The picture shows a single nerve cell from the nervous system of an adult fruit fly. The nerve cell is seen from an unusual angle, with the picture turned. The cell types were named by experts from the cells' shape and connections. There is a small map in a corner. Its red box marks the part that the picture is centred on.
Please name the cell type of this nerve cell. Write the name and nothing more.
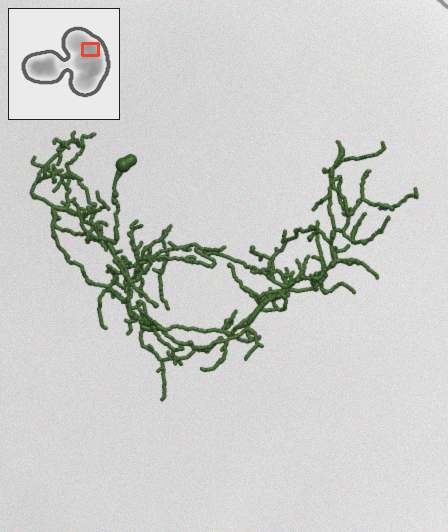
CL149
